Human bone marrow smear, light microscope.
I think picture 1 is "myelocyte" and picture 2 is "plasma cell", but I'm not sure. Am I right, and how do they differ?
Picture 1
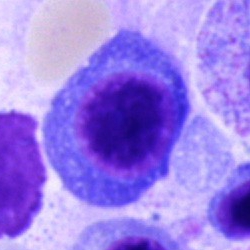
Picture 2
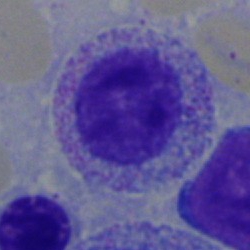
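Picture 1 shows a plasma cell; picture 2 shows a myelocyte. The plasma cell has an irregular, somewhat angular outline, whereas the myelocyte is round with a smooth edge. The plasma cell's cytoplasm stains deep blue, against the pale lilac-blue of the myelocyte.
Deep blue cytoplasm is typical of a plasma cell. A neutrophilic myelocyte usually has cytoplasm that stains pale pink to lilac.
In the plasma cell, small pale spots are scattered through the cytoplasm, and no granules are seen. Both cells have a moderate rim of cytoplasm around the whole nucleus, and in both the nucleus stains deep purple; the plasma cell's chromatin is dense, while the myelocyte's nucleus shows a few paler patches.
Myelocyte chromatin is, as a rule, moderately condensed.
At the lower right edge of picture 2 lies a cell with a large dark purple nucleus.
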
